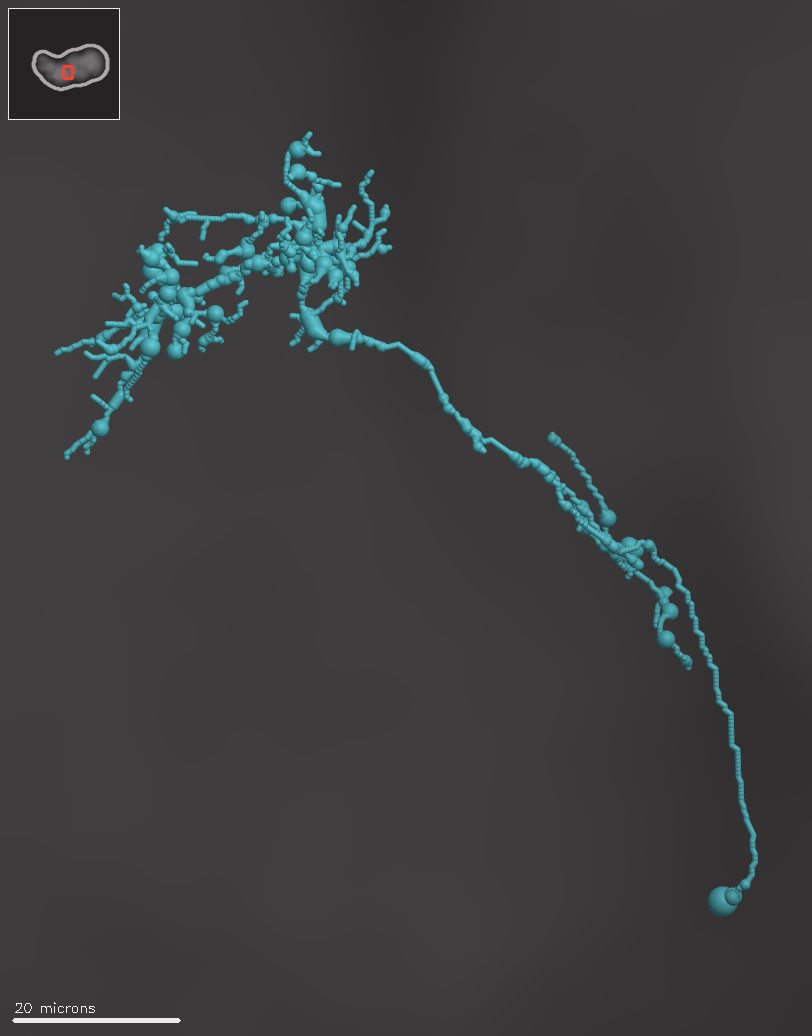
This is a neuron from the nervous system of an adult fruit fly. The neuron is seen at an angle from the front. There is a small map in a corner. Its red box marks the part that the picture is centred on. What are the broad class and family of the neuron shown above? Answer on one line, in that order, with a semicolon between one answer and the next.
optic-lobe intrinsic neuron; Li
